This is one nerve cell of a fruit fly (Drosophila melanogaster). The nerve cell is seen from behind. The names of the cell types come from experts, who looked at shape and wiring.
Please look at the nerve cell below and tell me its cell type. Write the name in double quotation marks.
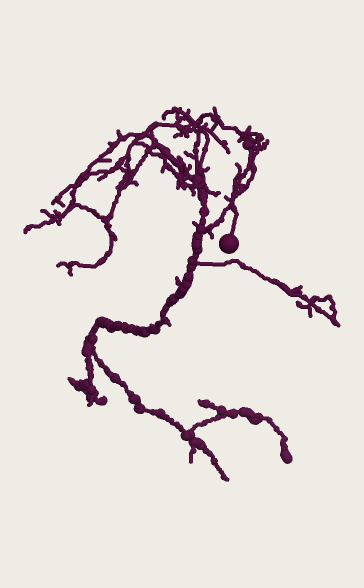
"IN19A093"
